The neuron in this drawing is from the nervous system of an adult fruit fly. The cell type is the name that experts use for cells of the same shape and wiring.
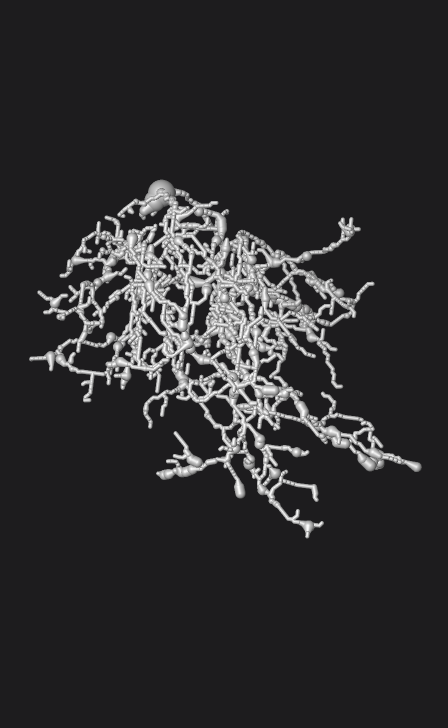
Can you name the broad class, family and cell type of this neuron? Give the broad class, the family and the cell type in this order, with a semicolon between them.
central-brain intrinsic neuron; hemilineage LHl1; LHAV4a1_b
